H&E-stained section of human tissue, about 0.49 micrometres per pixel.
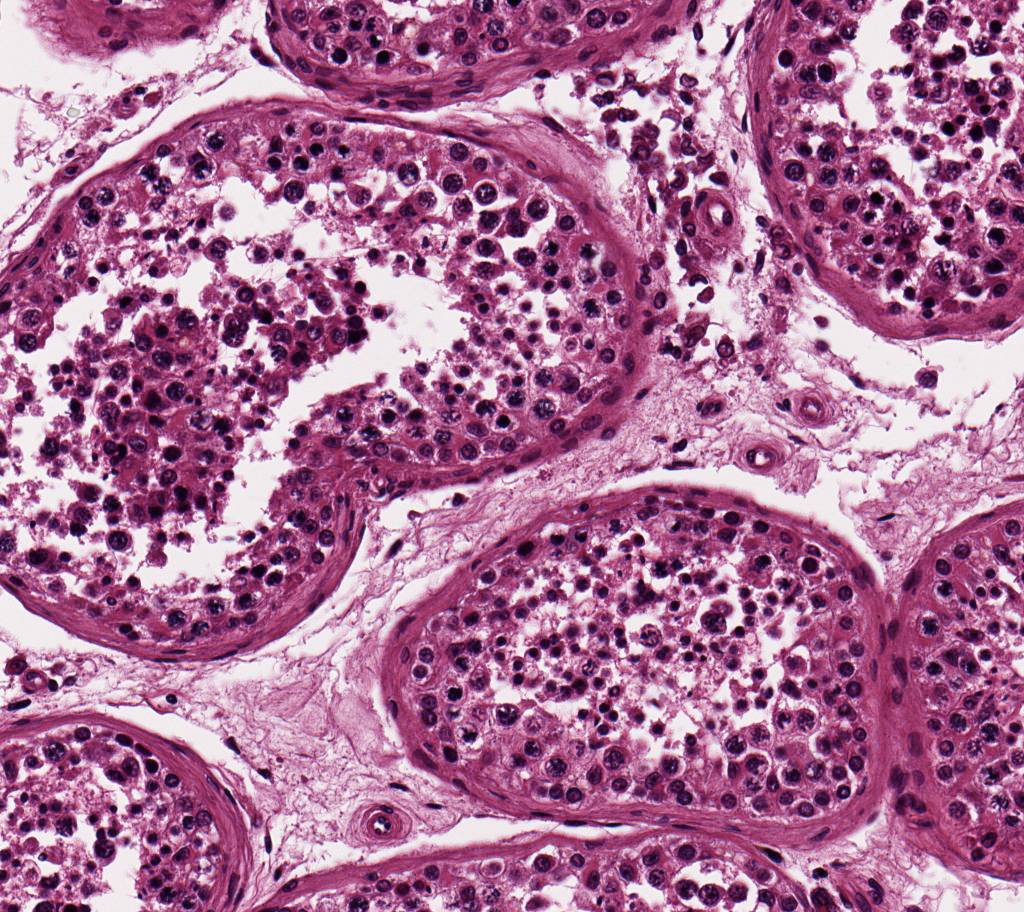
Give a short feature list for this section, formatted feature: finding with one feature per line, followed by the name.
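Layout: large rounded to oval tubule cross-sections, narrow interstitial bands
Tubule contents: many layers of rounded cells, not a single epithelial layer
Large cells: round nuclei, coarse clumped dark chromatin
Along inner tubule wall: row of smaller, darker round to oval nuclei
Name: testis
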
